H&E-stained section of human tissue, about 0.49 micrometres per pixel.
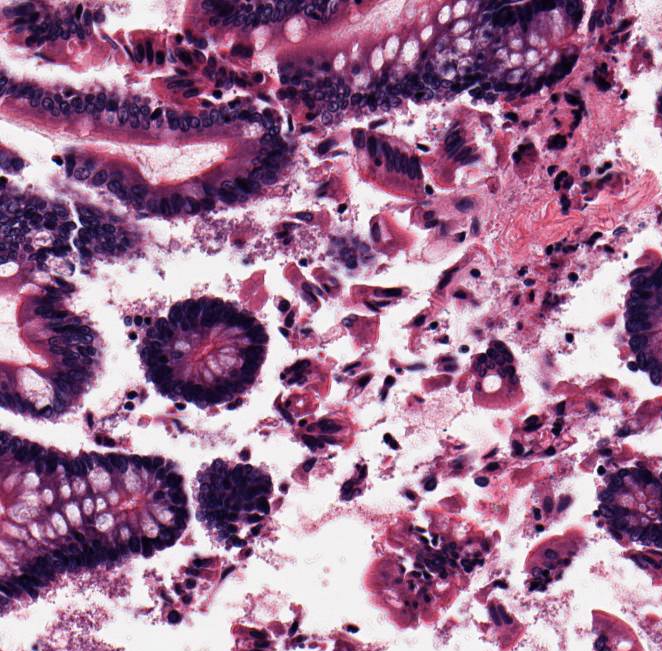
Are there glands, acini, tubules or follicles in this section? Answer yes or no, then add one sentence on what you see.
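Yes. Intact glands lie mainly along the left side and top of the field, while the centre and right are broken into scattered fragments.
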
